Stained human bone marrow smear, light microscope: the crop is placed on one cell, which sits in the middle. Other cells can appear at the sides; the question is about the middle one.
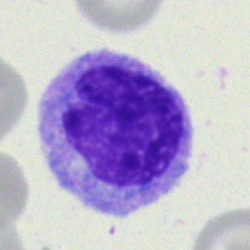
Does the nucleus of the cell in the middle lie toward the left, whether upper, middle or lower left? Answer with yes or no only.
No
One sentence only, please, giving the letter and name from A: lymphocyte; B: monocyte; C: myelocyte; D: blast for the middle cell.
In the centre of the crop there is a monocyte, making option B correct.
